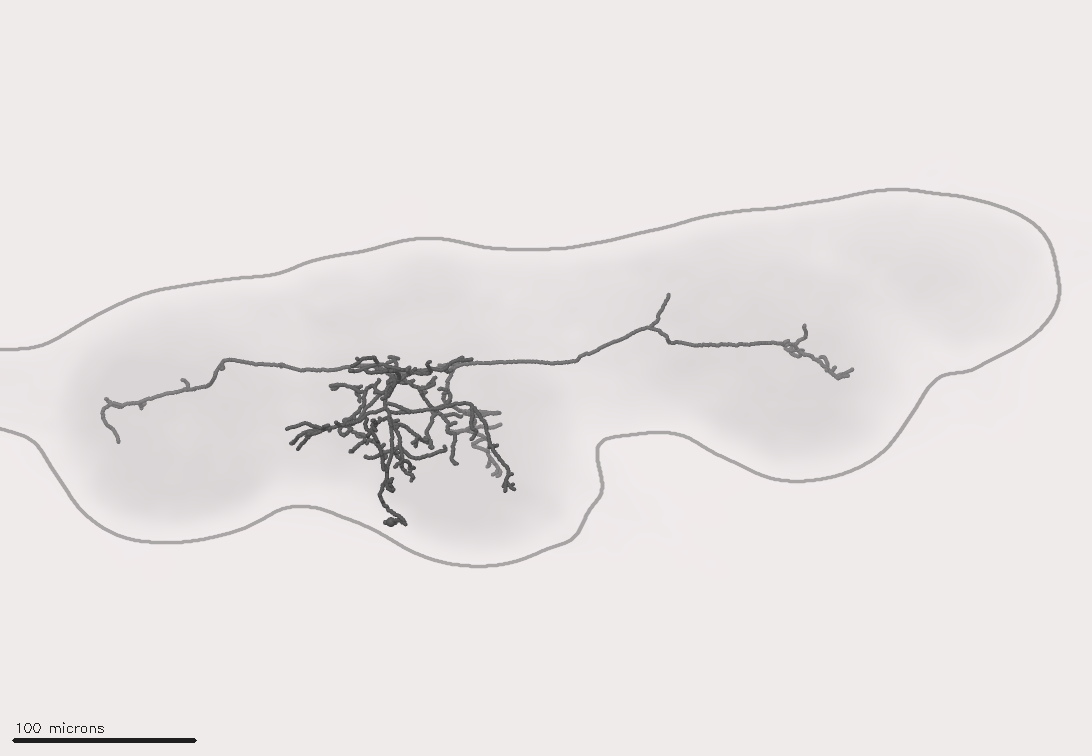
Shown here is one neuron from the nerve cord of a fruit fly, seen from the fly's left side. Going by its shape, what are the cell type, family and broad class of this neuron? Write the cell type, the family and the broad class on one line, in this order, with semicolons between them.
AN07B045; hemilineage 07B; ascending neuron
